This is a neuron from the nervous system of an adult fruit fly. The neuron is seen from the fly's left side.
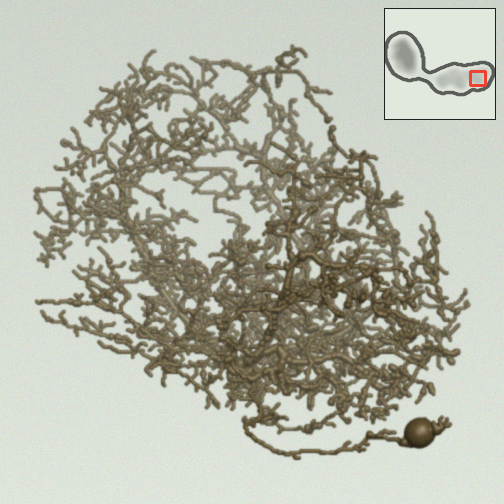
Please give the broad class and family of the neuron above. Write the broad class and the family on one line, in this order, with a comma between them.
nerve-cord intrinsic neuron, hemilineage 13B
